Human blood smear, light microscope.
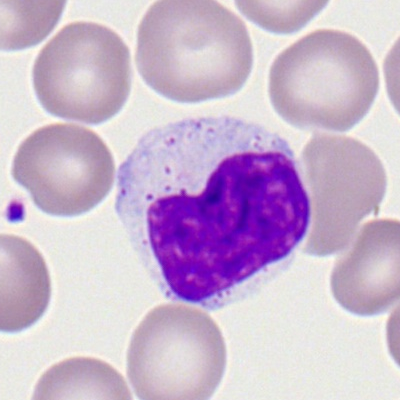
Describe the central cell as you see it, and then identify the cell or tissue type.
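A single notch on the upper side of the nucleus gives it a bean-like shape. The nucleus lies off-centre, toward the lower right. Chromatin is deep purple and clumped, with paler patches between clumps. Sparse fine reddish-purple granules are scattered through the cytoplasm. It is a lymphocyte.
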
